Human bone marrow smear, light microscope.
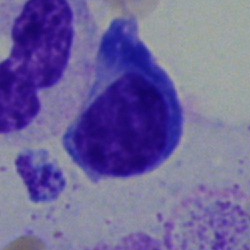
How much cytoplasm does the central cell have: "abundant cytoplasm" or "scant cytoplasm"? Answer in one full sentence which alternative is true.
What surrounds the nucleus is a narrow rim of cytoplasm.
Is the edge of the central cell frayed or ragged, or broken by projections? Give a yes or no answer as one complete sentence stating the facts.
Yes, the cell's outline is ragged or frayed, or carries projections, blebs or tags.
